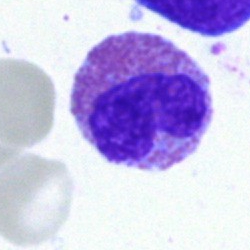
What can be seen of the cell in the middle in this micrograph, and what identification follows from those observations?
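First, the outline, which is round. Second, the nucleus: it is indented on its lower edge, giving it a kidney shape, and it sits in the lower half of the cell. Third, the chromatin, dark purple and coarsely clumped. Finally, the name: eosinophil.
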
